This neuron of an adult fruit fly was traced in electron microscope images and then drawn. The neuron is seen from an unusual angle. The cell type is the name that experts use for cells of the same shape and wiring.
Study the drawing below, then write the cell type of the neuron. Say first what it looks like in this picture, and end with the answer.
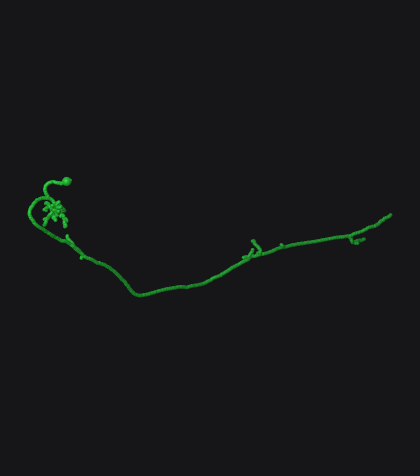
Its cell body lies on the left of the picture. As drawn here it is more than twice as wide as it is tall. This is a descending neuron. Its cell type is DNp17.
